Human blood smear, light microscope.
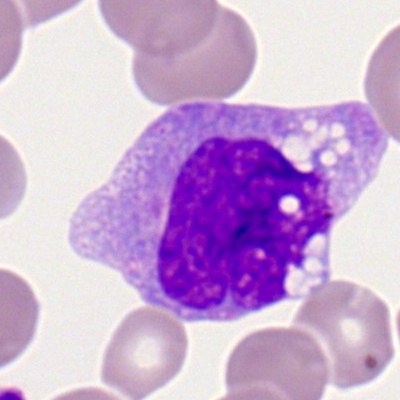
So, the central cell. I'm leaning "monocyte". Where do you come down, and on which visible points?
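Starting with the outline: irregular, with blunt bulges and corners rather than a smooth round edge. The nucleus is large and irregularly folded, with a notch in its lower edge. The cytoplasm comes next, plentiful and pale grey-blue.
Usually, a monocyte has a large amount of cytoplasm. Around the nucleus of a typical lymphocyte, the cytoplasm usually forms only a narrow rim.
This plentiful cytoplasm goes with monocyte and against lymphocyte. The cytoplasm also holds fine, dust-like pinkish granules.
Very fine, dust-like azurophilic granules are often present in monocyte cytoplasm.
Their fine, dust-like look goes with monocyte too. Several clear round vacuoles cluster on the right side, next to the nucleus. Weighing it all, monocyte fits and lymphocyte does not.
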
